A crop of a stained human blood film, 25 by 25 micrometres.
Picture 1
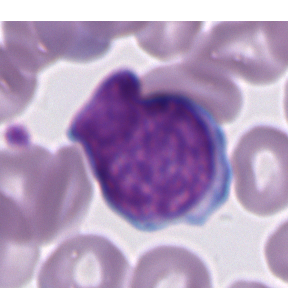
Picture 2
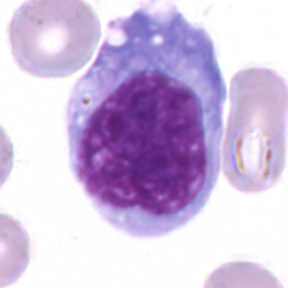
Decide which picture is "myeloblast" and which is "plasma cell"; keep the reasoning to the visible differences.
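Two different cells: picture 1 is the myeloblast, picture 2 the plasma cell. In picture 1 the nucleus fills about 80% of the cell's area.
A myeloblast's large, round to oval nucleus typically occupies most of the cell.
In picture 2 the nucleus, about 12 micrometres across, sits in the lower part of the cell, leaving a wider band of cytoplasm above it. Picture 1 has no visible vacuoles; picture 2 has a few small clear ones near the top. No granules in picture 1, no distinct ones in picture 2.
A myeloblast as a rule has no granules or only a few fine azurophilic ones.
Chromatin in picture 1 dark purple, mottled with small paler pinkish patches. Both outlines irregular: picture 1 bulges at upper left and is notched at top right, where a red cell lies against it; picture 2 has a bumpy top margin, with red cells close on left and right without overlapping.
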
